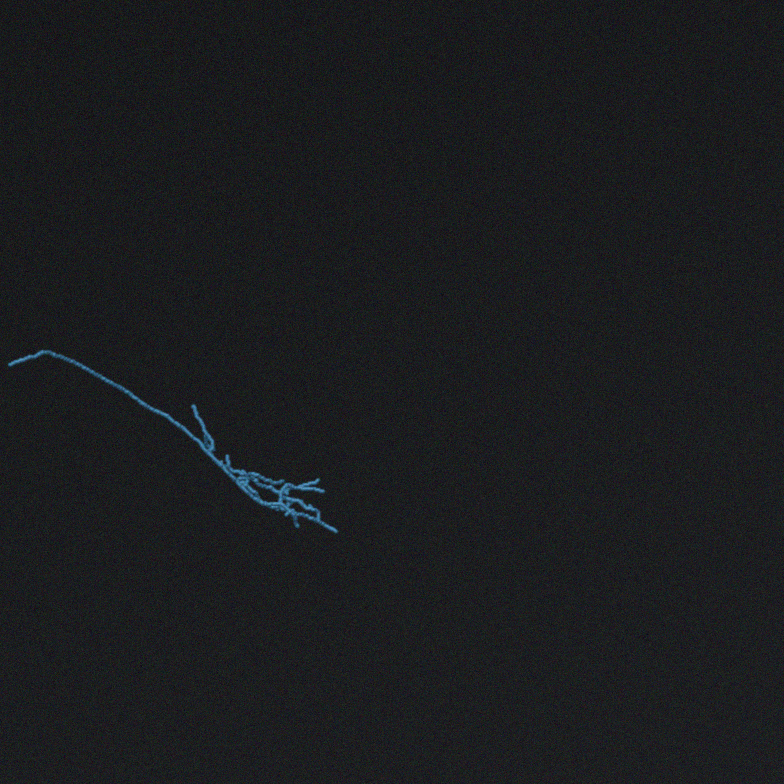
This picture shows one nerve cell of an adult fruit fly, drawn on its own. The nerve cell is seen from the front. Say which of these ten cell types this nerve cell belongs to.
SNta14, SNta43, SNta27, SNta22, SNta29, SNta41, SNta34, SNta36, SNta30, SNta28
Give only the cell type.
SNta14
